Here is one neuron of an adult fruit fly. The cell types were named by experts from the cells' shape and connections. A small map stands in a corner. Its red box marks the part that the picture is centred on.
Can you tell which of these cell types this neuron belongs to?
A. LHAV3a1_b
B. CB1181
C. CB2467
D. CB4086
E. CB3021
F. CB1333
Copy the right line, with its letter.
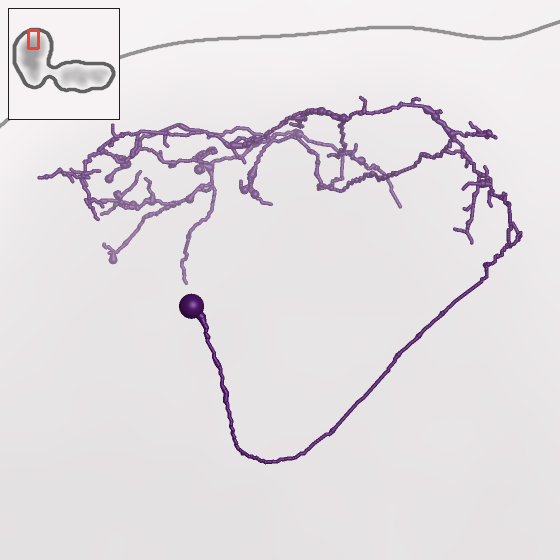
B. CB1181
